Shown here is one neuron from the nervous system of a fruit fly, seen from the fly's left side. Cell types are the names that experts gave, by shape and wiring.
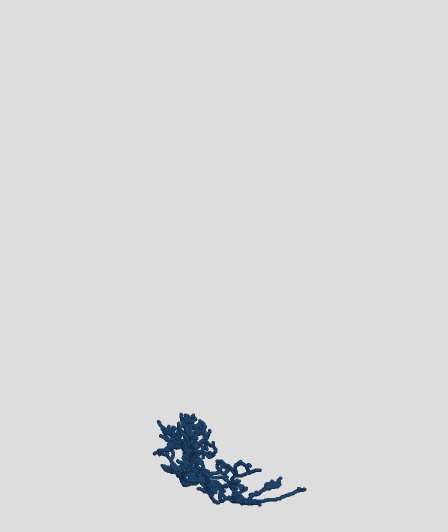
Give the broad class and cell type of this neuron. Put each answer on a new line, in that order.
central-brain intrinsic neuron
GNG452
